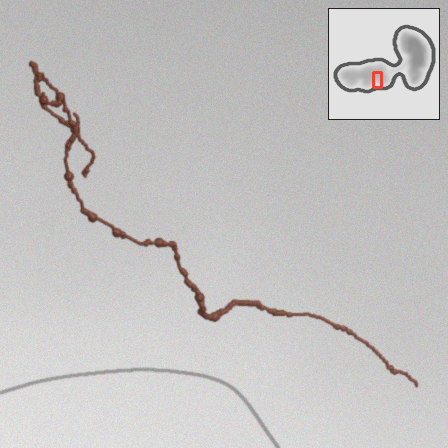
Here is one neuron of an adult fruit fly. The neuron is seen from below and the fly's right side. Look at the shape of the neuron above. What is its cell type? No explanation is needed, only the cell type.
WG1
